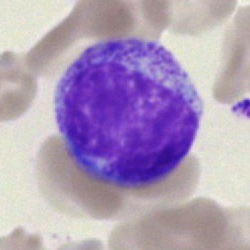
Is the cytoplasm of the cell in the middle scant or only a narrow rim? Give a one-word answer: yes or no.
Yes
